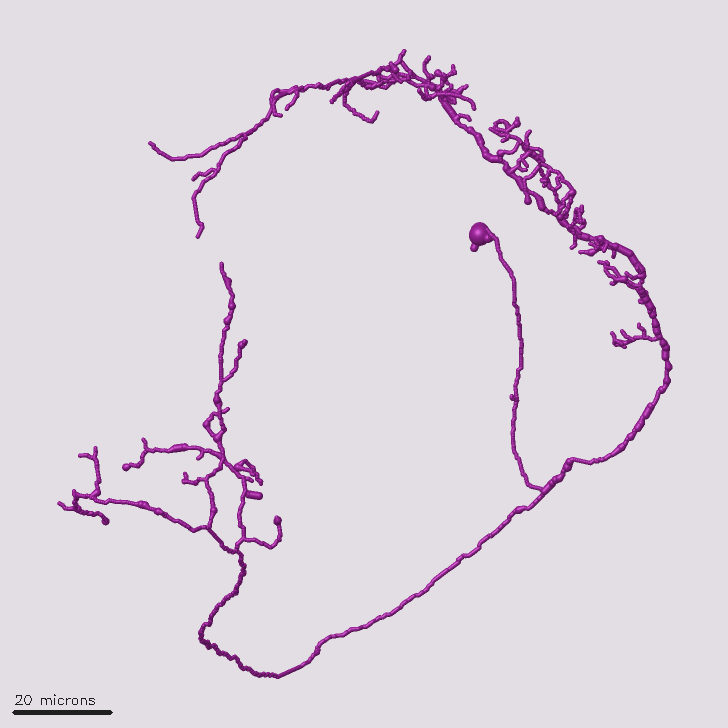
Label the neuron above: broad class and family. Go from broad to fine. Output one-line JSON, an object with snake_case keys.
{"broad_class": "central-brain intrinsic neuron", "family": "hemilineage PSp1"}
